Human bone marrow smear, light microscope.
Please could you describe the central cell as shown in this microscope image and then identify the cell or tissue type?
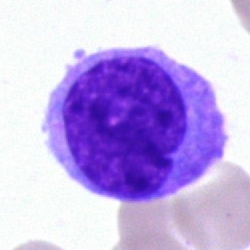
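Chromatin clumped: darker patches, paler areas between. Cytoplasm: no distinct granules, no clear vacuoles. Small rounded bleb protruding at upper left edge. Central cell: monocyte.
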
